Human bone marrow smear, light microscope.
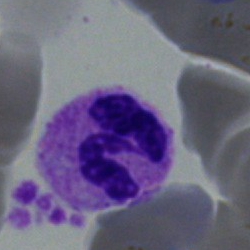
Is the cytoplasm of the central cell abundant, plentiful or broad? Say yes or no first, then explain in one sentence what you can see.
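Yes. The cytoplasm is abundant and pale pinkish-lilac.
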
